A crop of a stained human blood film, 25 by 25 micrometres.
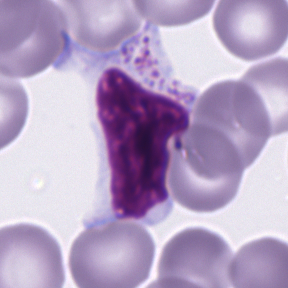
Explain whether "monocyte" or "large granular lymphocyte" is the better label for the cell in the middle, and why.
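It is a large granular lymphocyte, not a monocyte. Check one, the chromatin: dark purple and coarsely clumped.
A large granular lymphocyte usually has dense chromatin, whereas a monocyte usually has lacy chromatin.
Check two, the nucleus: a single unlobed mass, longer from top to bottom than it is wide. Check three, the cytoplasm: pale greyish blue, with a cluster of small reddish-purple granules lying above the nucleus.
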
